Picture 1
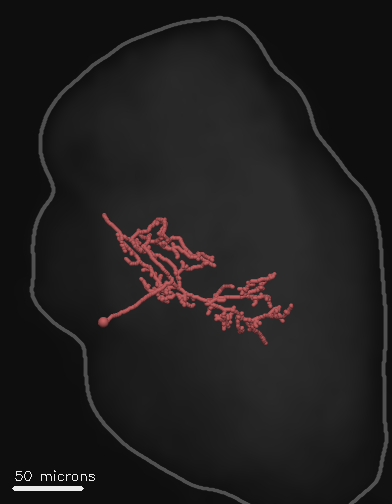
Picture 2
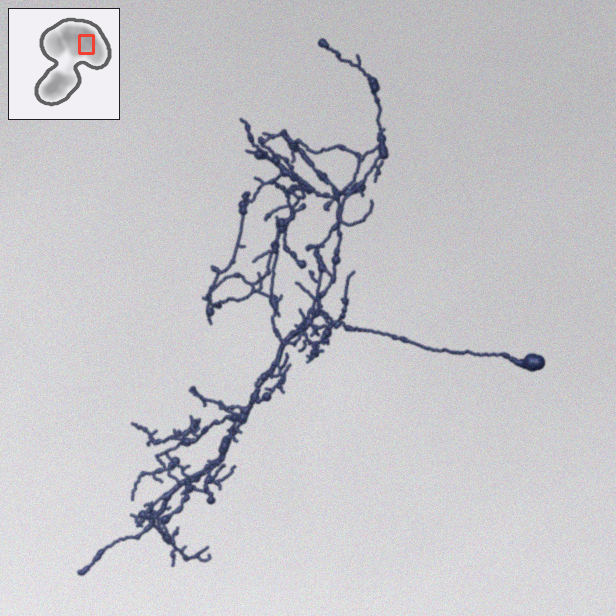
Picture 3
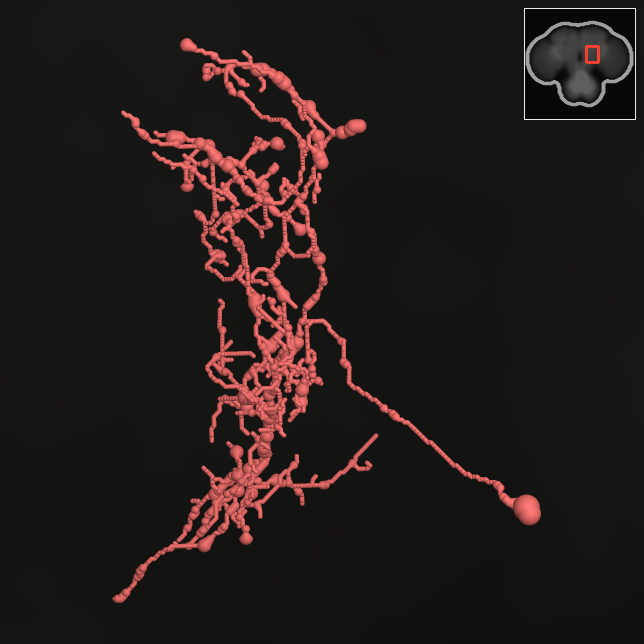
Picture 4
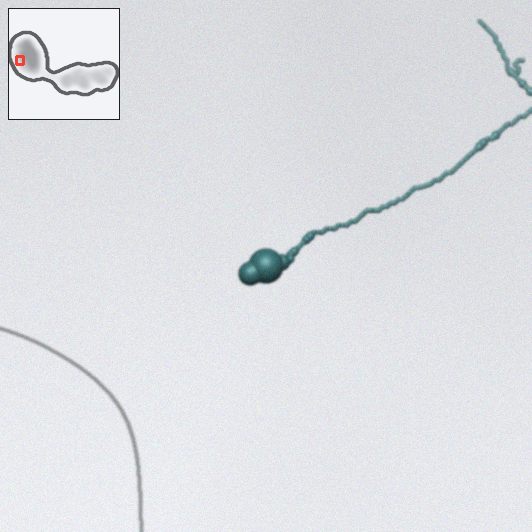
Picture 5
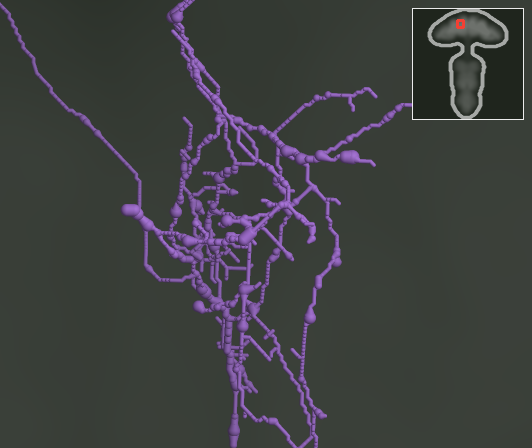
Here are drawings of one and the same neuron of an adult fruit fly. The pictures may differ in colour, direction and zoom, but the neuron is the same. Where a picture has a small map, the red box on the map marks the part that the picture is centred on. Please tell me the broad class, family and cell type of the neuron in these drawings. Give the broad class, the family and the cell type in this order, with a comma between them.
central-brain intrinsic neuron, hemilineage LALa1_anterior, LAL059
